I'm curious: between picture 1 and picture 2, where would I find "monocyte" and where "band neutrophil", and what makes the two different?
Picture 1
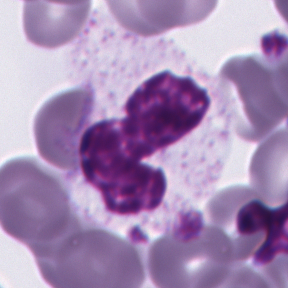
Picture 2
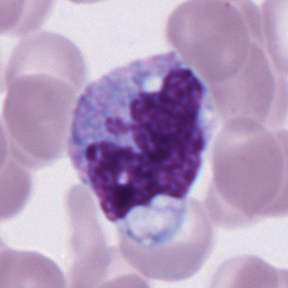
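The band neutrophil is the cell in picture 1; the monocyte is the cell in picture 2. Their cytoplasm differs: in picture 1 it is abundant and very pale, with fine, scattered pinkish-violet granules and no vacuoles, while in picture 2 it is pale grey-blue, with only a fine, faint dusting of granules.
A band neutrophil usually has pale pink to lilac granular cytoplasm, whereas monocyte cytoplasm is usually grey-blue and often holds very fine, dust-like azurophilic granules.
The chromatin of the band neutrophil is dark purple and coarsely clumped.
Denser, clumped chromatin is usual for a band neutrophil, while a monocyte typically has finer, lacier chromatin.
The monocyte's outline is irregular rather than smoothly round. Neither nucleus shows visible nucleoli, so the two cells share that feature. In picture 1, red cells lie against the cell's edge on several sides.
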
